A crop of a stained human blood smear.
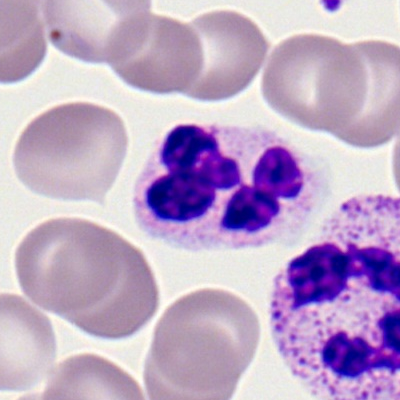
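Segmented neutrophil, the cell at the centre of the smear. Its outline is smooth and roughly oval, and I see no surface projections. The chromatin looks dense and dark purple, with coarse clumping. Pale pink-lilac cytoplasm fills the space around the lobes, sprinkled with fine, dust-like pinkish-purple granules.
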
